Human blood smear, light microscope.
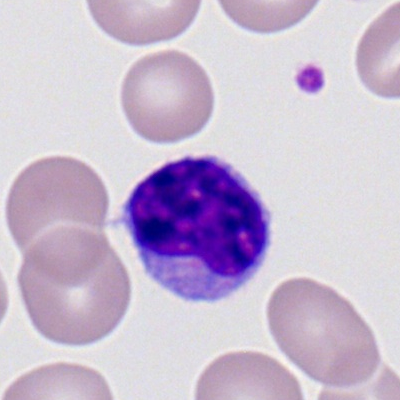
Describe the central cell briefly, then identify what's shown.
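Single unlobed nuclear mass, occupying most of the cell. Cytoplasm reduced to a narrow band, forming a pale blue crescent mainly along the bottom. Chromatin dark purple, coarsely clumped. Cell: lymphocyte.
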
